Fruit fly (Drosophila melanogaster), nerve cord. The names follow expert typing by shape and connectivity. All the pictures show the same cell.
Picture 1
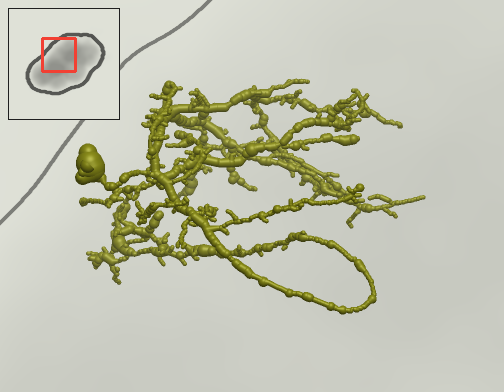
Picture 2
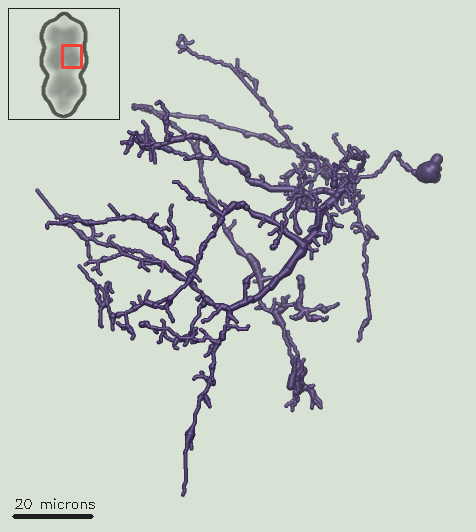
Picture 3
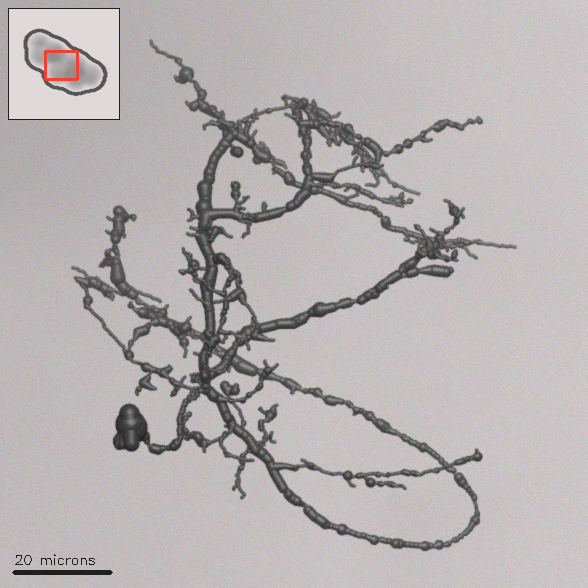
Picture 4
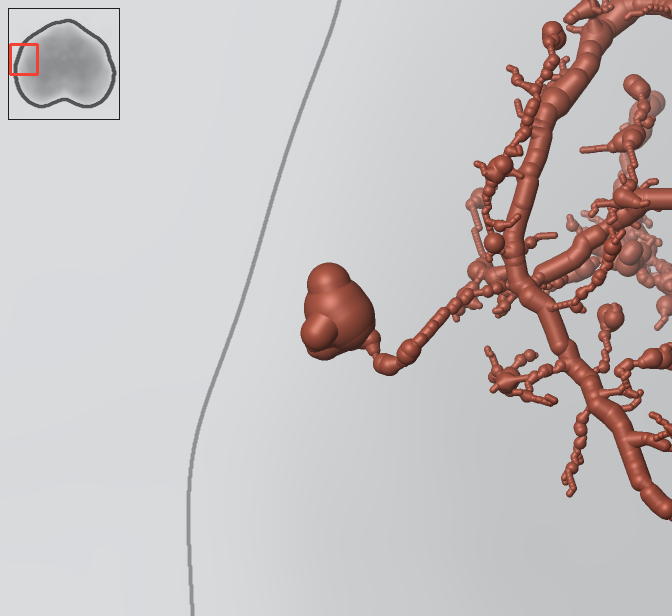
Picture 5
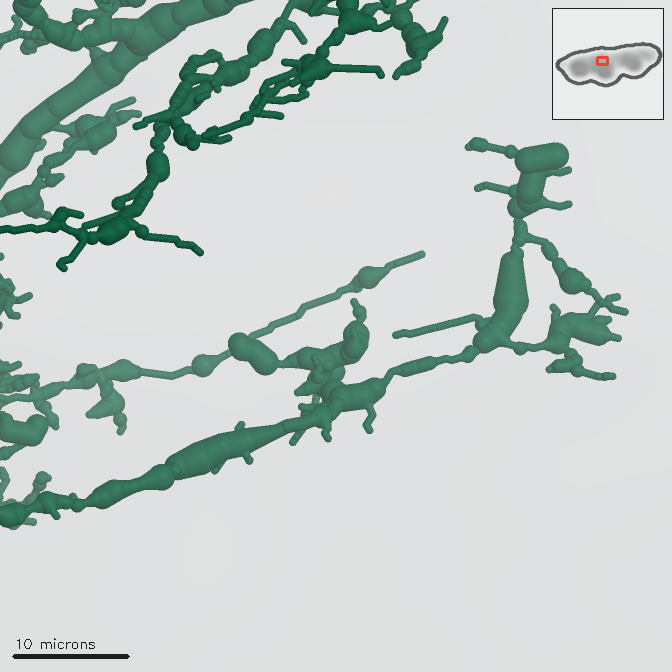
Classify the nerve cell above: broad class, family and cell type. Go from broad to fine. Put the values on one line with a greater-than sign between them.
nerve-cord intrinsic neuron > hemilineage 17A > dMS2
